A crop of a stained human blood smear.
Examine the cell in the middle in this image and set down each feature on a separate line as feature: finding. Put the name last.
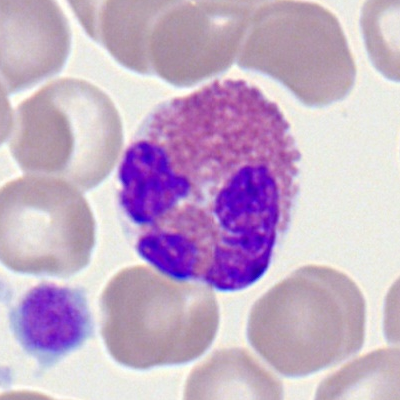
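Outline: roughly round and smooth.
Nucleus: split into separate lobes, not one single mass.
Lobe position: toward the left, lower and right edges, with the upper part of the cell free of nucleus.
Granules: filling nearly all of the cytoplasm, with little clear background visible.
Name: eosinophil.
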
